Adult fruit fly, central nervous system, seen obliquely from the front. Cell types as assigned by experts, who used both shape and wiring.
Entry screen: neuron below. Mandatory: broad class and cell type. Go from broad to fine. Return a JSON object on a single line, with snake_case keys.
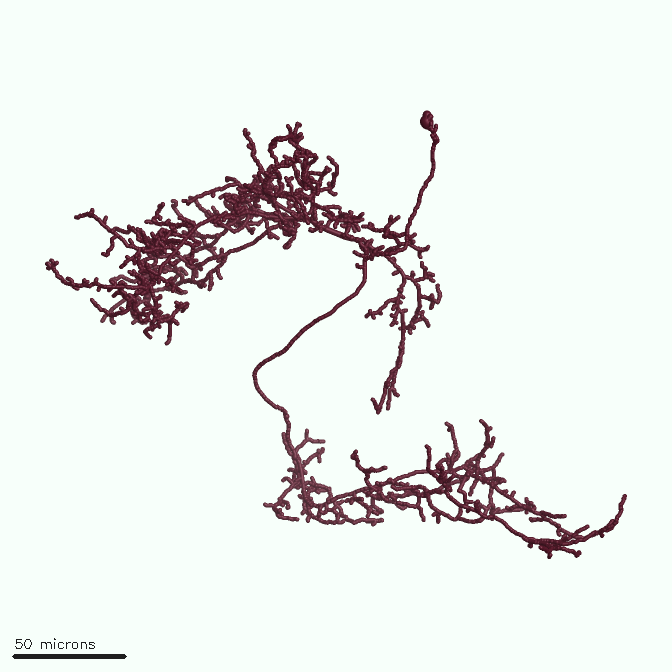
{"broad_class": "central-brain intrinsic neuron", "cell_type": "CL213"}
